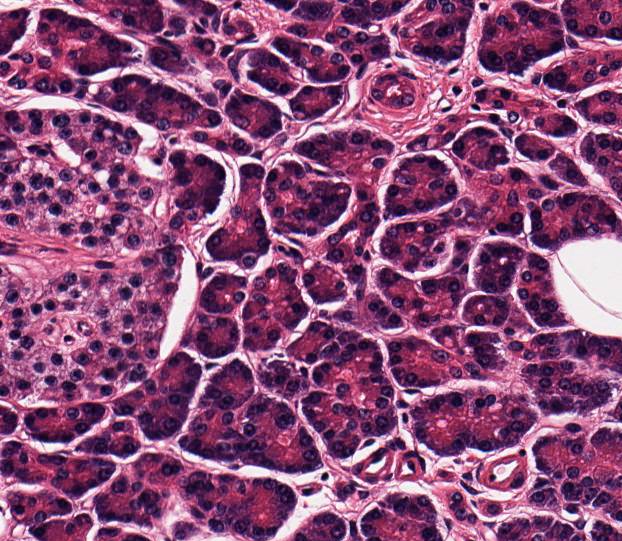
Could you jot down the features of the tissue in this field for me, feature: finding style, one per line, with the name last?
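Acini: small, rounded, of glandular cells, packed across most of the field, separated only by thin clefts and scant stroma
Acinar nuclei: round, dark, toward the base of the cells
Cluster: paler-staining, at left, round nuclei, lighter cytoplasm, set apart from darker acini
Space: large, rounded, clear, empty, right edge, mid-height
Name: pancreas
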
